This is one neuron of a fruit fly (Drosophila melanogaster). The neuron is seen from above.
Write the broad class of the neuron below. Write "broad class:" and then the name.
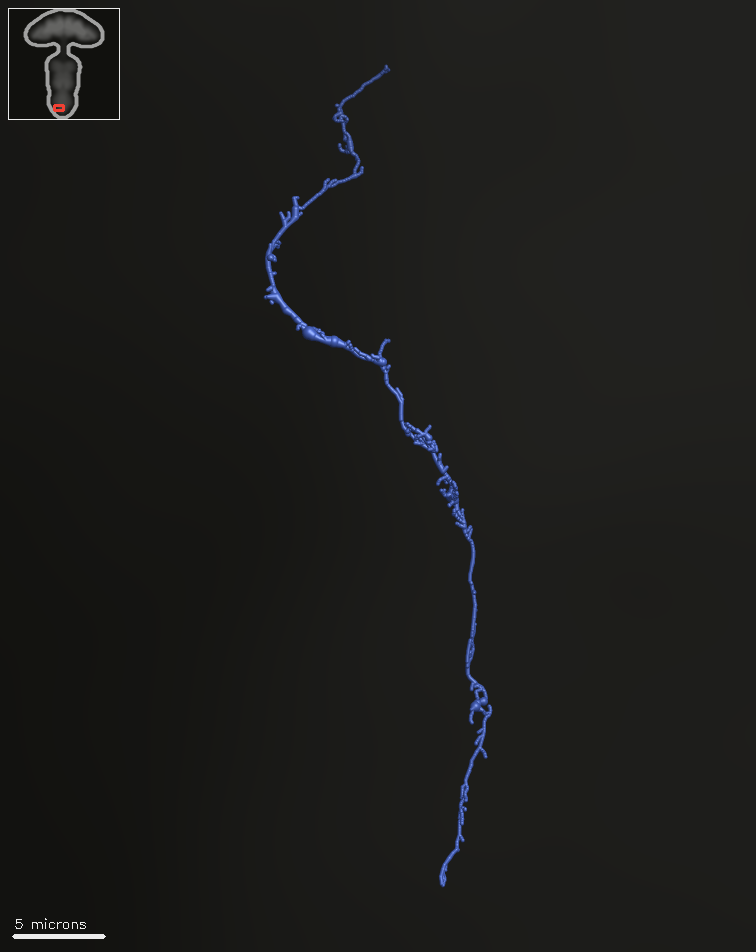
broad class: sensory neuron entering the nerve cord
